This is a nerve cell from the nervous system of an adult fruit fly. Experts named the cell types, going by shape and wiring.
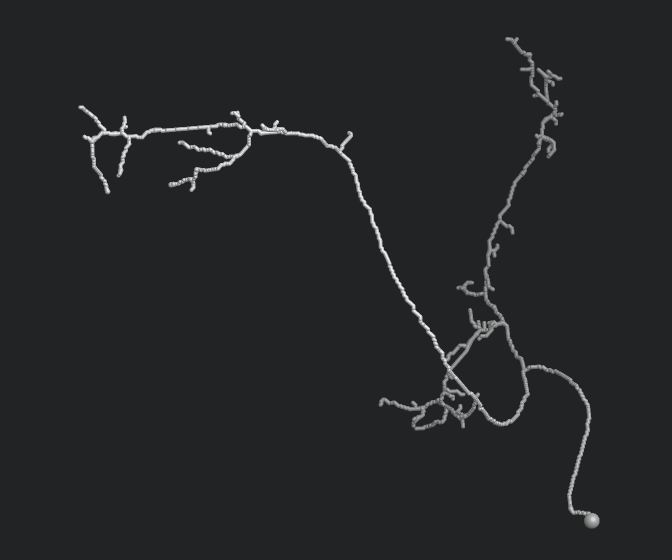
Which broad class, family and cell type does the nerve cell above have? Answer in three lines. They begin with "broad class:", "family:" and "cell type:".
broad class: central-brain intrinsic neuron
family: hemilineage SLPa&l1_lateral
cell type: PLP042_b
